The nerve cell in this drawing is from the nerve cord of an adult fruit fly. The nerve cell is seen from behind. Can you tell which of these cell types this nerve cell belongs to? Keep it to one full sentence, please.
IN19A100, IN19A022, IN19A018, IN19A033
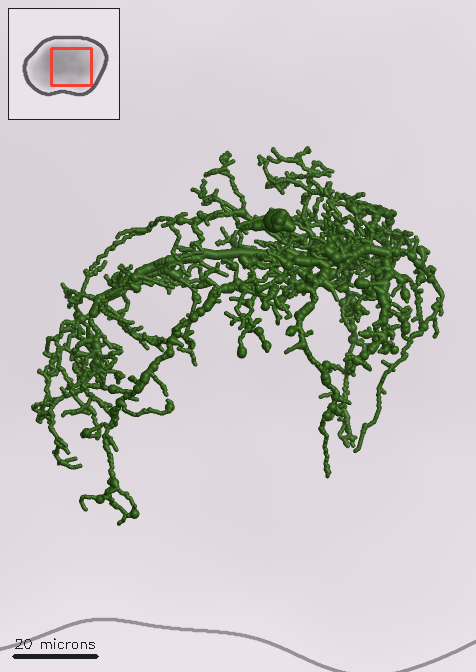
By type, the nerve cell is IN19A033.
